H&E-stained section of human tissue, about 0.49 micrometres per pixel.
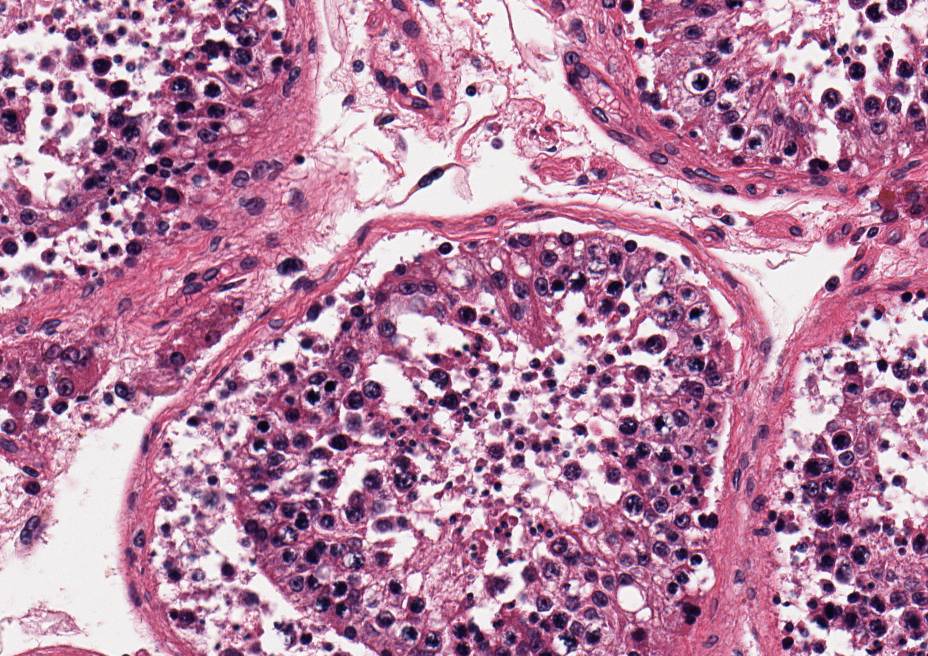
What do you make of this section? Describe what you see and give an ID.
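Look at the rounded tubules cut in cross-section; one large tubule fills the centre and lower half. Many layers of rounded cells fill them, not a single epithelial row. Many cells have large round nuclei with coarse, dark clumped chromatin. You are looking at testis.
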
